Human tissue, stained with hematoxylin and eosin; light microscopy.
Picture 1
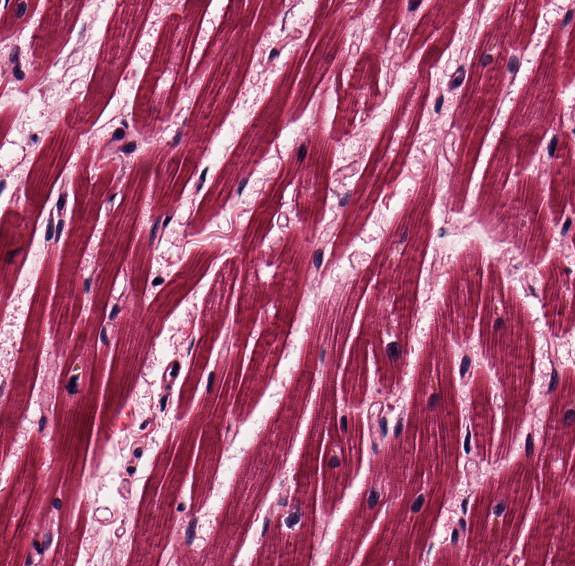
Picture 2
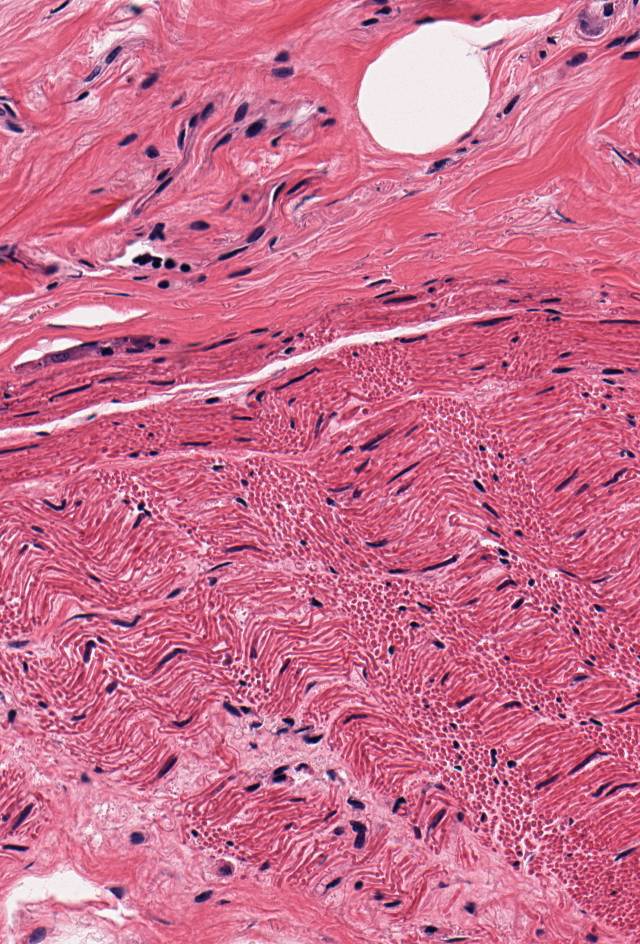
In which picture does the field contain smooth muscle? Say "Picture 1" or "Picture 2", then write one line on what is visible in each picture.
Picture 2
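What picture 1 shows: The fibre cytoplasm is deeply eosinophilic and shows fine striations.
What picture 2 shows: The smooth muscle bundles run in several directions, with some cut lengthwise and others cut across as clusters of small round profiles.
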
